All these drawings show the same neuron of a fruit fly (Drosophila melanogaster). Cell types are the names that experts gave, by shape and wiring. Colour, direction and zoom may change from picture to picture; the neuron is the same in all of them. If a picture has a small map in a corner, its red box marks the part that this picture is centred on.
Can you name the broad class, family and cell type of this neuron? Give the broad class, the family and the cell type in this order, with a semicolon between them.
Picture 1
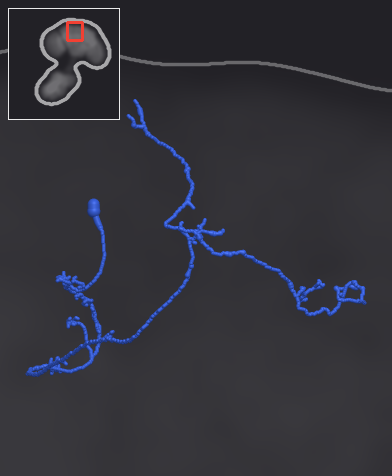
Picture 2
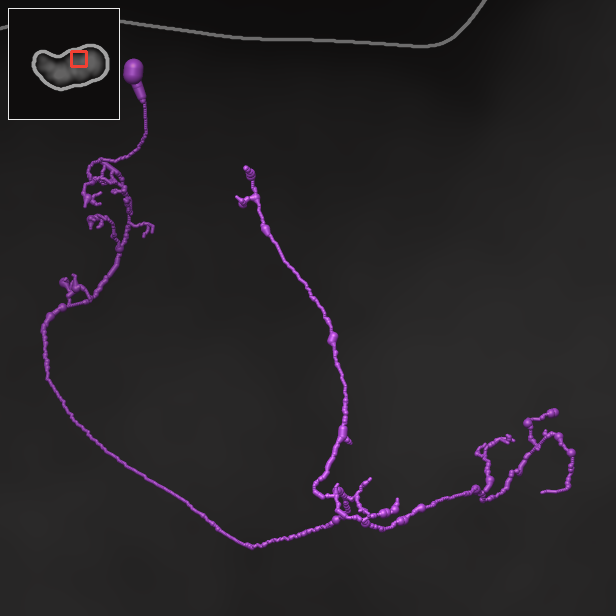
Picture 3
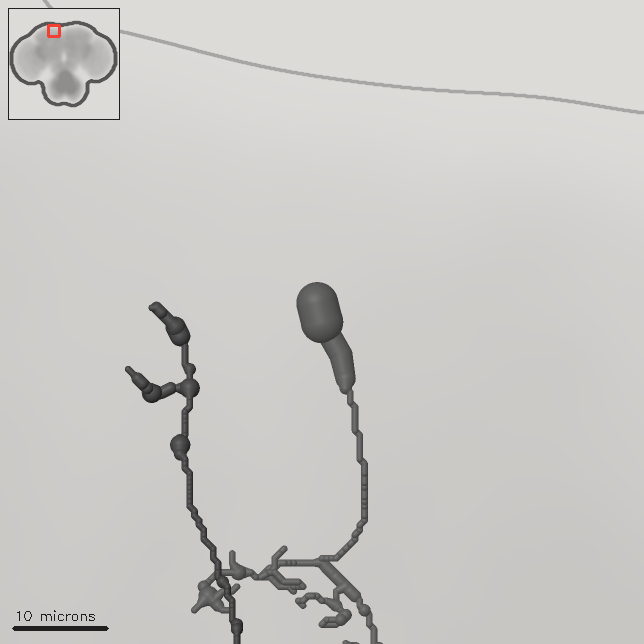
central-brain intrinsic neuron; class Kenyon Cell; KCa'b'-ap2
